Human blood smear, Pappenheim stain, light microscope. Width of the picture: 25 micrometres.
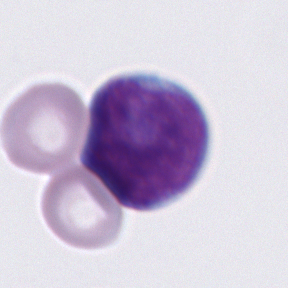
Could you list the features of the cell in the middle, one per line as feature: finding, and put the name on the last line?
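Outline: roughly round, I'd say.
Nucleus: round, no lobes that I can see.
Chromatin: fine and fairly even, not coarsely clumped.
Granules: none distinct in the cytoplasm.
Name: myeloblast.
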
